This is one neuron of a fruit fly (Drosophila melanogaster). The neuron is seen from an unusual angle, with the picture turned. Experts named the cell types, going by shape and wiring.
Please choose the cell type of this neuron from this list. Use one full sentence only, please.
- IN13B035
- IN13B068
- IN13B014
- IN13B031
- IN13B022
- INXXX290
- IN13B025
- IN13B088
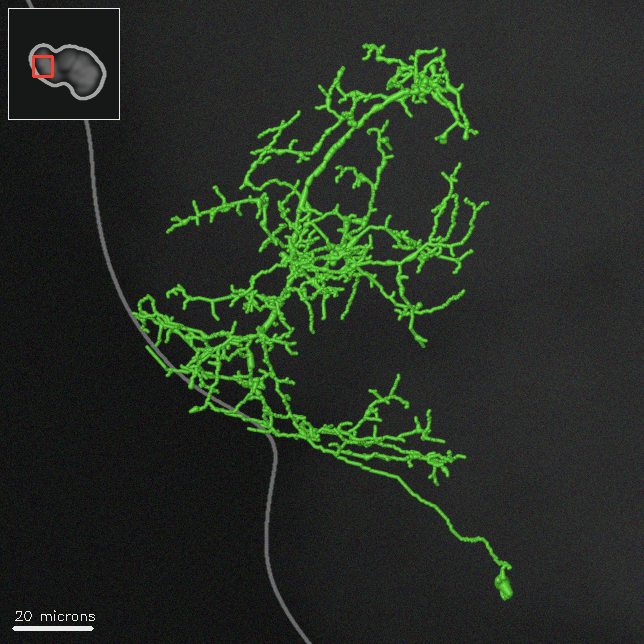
A cell of type IN13B022 is what this neuron is.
